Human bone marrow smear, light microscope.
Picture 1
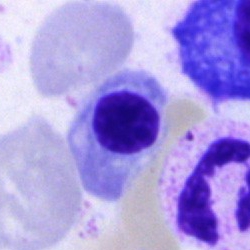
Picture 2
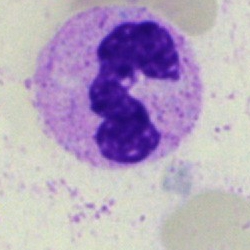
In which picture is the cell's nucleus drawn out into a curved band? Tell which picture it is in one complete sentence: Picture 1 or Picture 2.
For the cell in picture 2, the nucleus is stretched into a curved band without lobes.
